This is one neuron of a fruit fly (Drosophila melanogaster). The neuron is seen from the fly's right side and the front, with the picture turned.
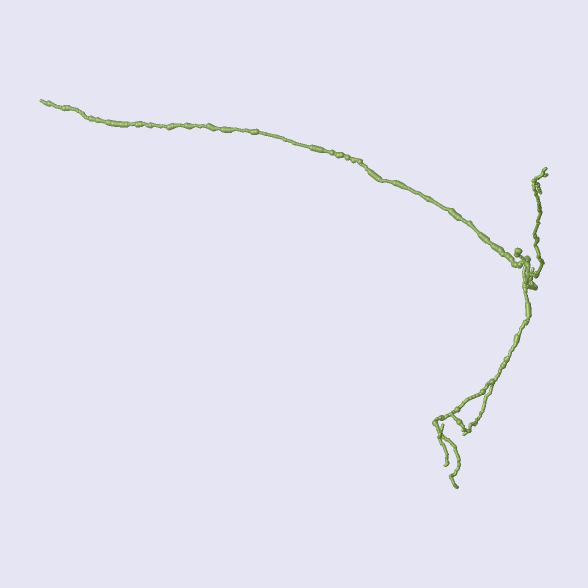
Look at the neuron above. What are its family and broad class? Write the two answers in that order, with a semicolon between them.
class mechanosensory tactile; sensory neuron entering the nerve cord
